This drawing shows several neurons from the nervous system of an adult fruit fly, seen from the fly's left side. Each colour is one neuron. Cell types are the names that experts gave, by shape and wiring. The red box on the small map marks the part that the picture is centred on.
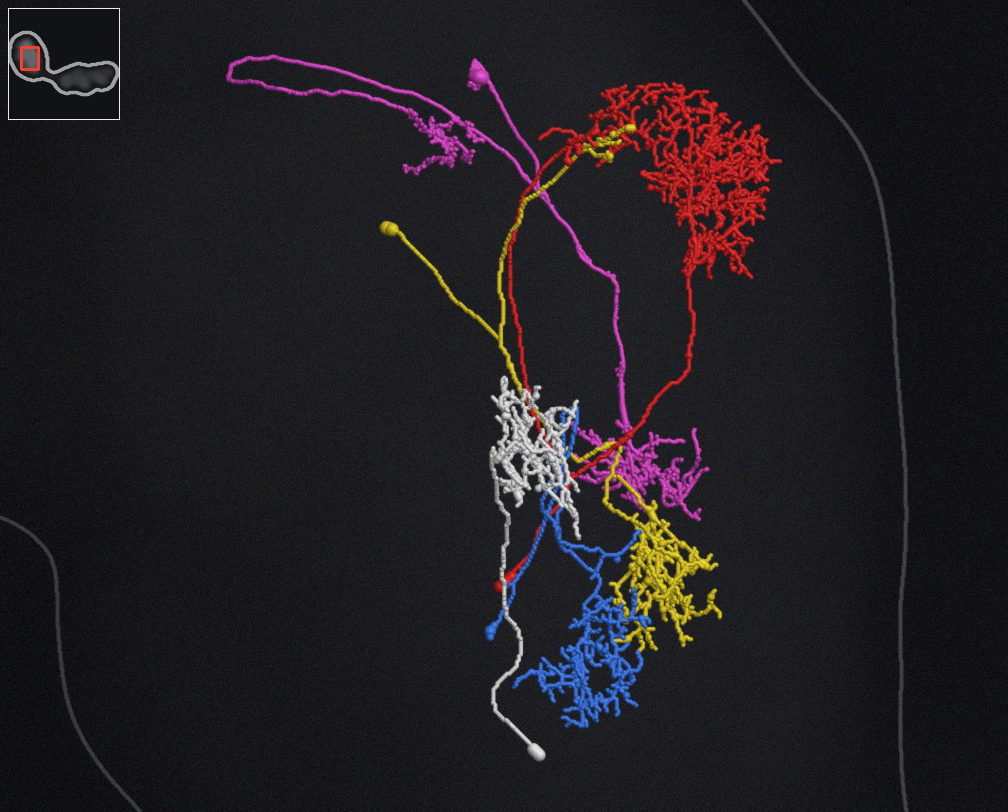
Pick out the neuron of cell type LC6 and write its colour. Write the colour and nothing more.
magenta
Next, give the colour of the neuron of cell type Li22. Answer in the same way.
white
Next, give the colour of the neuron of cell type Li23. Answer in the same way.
blue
